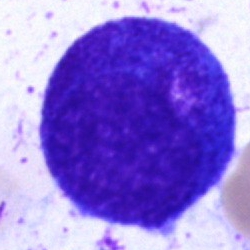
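Promyelocyte, the cell in the middle of this stained bone marrow smear. Its outline is round, and the whole cell stains a deep violet-blue. Looking closer, the chromatin has a fine, evenly stippled texture. I also notice a small paler patch in the upper right part of the cell.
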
